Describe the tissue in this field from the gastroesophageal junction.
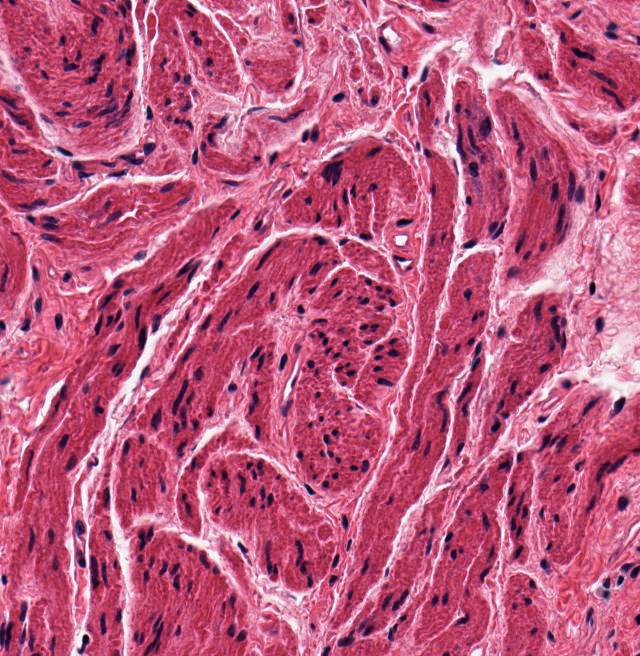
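Look across the field: bundles of smooth muscle fill it, interlacing in many different directions. Near the centre, one bundle is cut across and its nuclei look rounded; the bundles around it are cut lengthwise. There the nuclei are dark purple, elongated and cigar-shaped with blunt ends.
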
